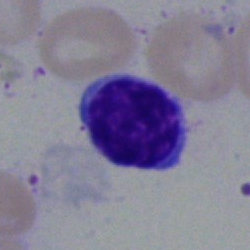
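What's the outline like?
Round to slightly oval, and smooth.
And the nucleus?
Dark purple chromatin clumped into coarse patches, and no nucleoli to be seen.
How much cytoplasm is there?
Only a thin rim around the nucleus.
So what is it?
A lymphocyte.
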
